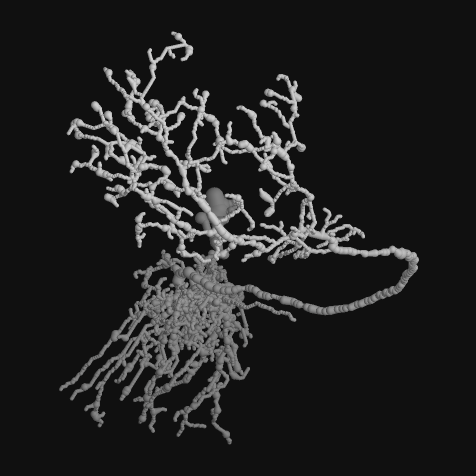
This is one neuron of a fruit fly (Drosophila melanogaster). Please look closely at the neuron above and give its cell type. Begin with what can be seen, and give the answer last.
More than a hundred branch ends can be seen. As drawn here it is about as wide as it is tall. It is a central-brain intrinsic neuron. Its cell type is PRW002.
